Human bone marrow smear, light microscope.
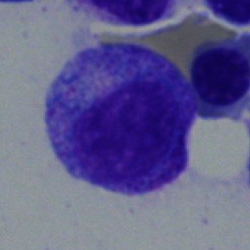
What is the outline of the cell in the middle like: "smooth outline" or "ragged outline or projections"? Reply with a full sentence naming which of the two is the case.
The outline of the cell is smooth, not rough.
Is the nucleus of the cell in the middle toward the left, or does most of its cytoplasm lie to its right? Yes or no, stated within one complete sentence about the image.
No, the nucleus sits toward the right, whether upper, middle or lower.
